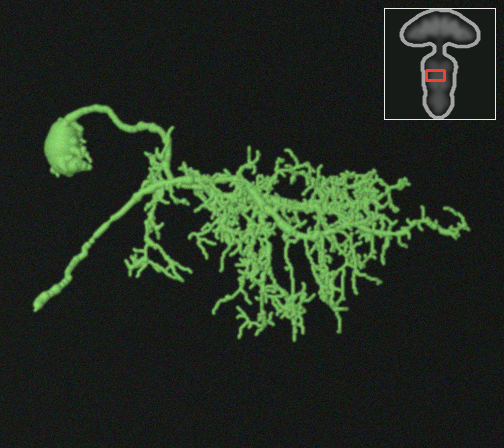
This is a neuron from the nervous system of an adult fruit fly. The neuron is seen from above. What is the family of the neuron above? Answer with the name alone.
hemilineage 03B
